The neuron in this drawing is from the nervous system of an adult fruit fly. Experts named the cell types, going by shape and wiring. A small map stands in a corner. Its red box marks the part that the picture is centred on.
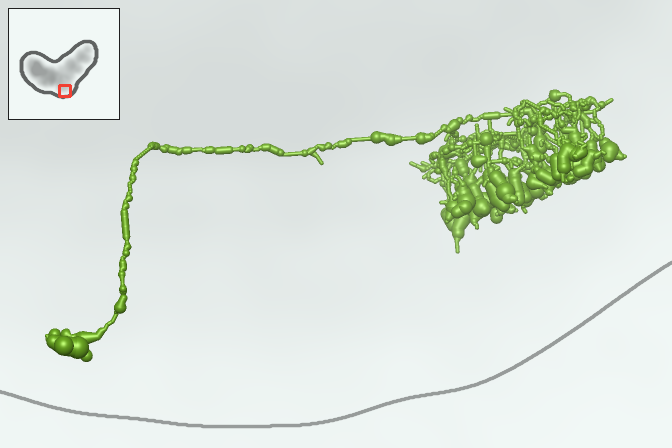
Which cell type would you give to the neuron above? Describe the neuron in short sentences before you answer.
The cell body can be seen at the lower left of the picture. The picture shows dozens of branch ends. Its broad class is optic-lobe intrinsic neuron. Its cell type is Dm4.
